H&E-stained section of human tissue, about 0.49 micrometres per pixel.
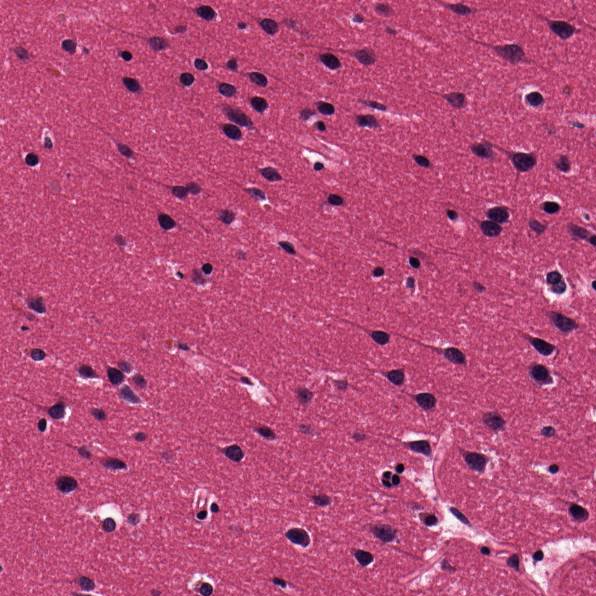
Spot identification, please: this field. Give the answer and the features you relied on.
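Cerebral cortex: finely granular pink matrix, cells scattered singly and evenly, no clusters, epithelium or glands.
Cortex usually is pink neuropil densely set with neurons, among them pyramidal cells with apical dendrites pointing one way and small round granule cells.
Here: larger triangular cells, long thin processes roughly parallel on a diagonal, many smaller cells with small round dark nuclei and little cytoplasm.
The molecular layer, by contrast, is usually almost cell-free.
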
